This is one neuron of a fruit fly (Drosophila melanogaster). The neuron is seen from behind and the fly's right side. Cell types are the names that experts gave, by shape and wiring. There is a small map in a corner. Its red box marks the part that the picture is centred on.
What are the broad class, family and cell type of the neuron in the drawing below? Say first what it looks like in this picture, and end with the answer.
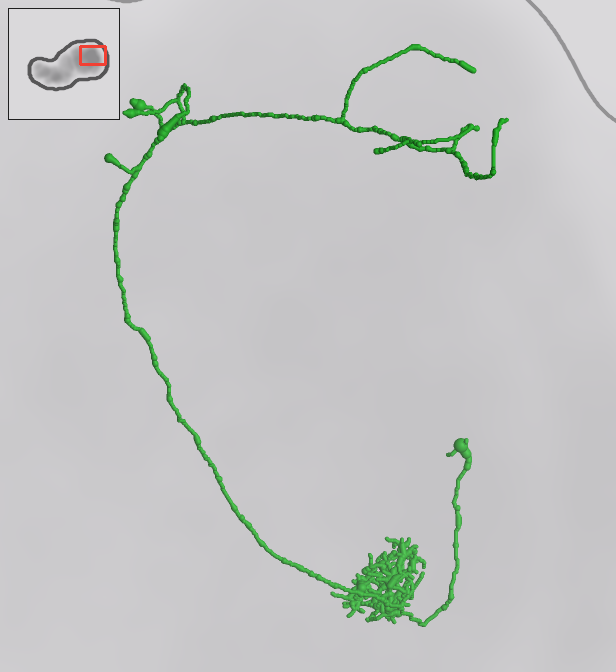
Dozens of branch ends can be seen. In this view it is taller than it is wide. Its broad class is central-brain intrinsic neuron. The family is hemilineage ALad1. Its cell type is VM5d_adPN.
